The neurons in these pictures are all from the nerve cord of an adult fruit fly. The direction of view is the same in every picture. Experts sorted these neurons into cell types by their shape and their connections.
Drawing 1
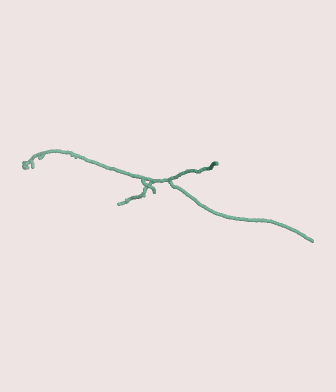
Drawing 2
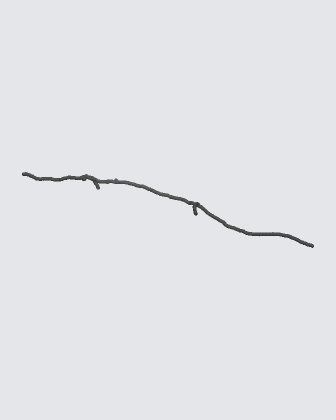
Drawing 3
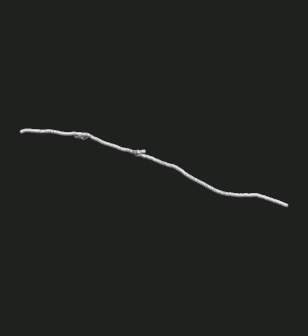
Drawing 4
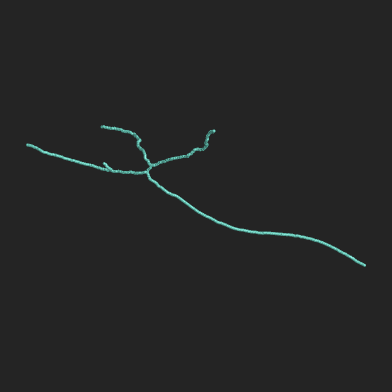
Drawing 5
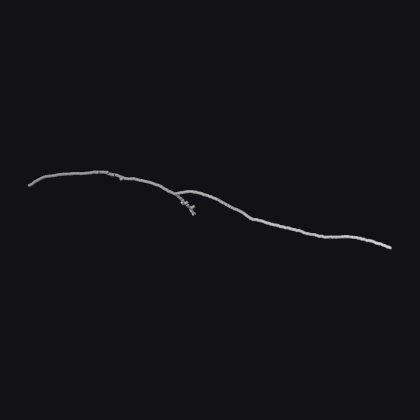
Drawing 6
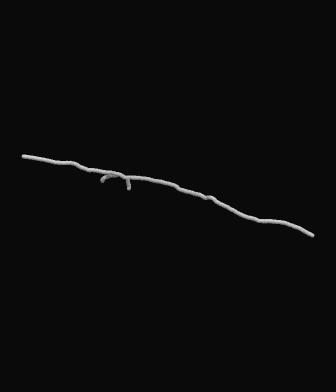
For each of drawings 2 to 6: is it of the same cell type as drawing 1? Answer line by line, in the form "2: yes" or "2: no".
2: no
3: no
4: yes
5: no
6: no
